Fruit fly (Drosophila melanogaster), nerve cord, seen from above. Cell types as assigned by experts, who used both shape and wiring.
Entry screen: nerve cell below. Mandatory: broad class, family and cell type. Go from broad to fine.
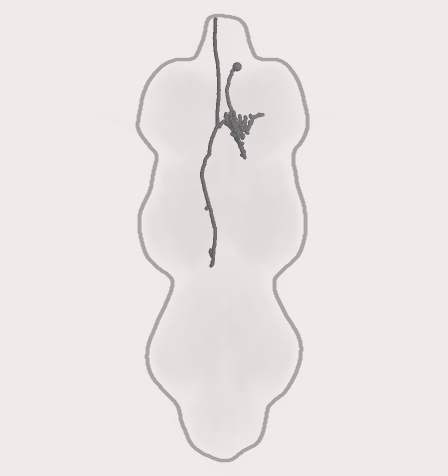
ascending neuron; hemilineage 10B; AN10B048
